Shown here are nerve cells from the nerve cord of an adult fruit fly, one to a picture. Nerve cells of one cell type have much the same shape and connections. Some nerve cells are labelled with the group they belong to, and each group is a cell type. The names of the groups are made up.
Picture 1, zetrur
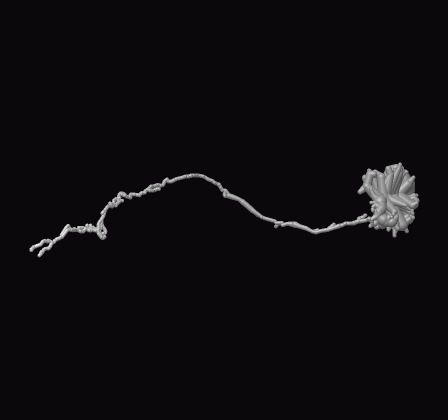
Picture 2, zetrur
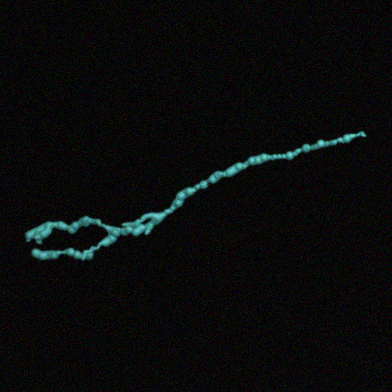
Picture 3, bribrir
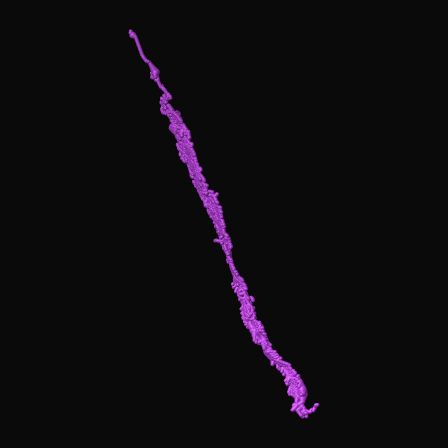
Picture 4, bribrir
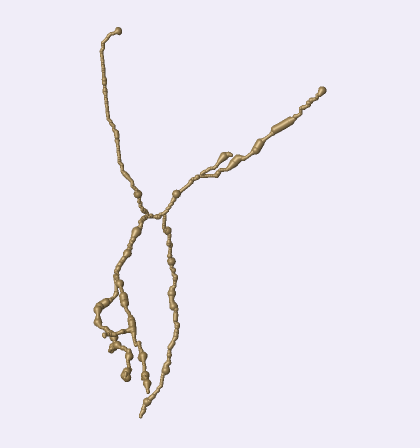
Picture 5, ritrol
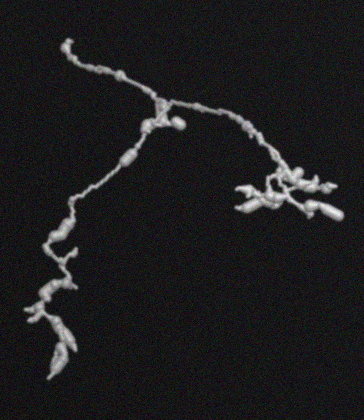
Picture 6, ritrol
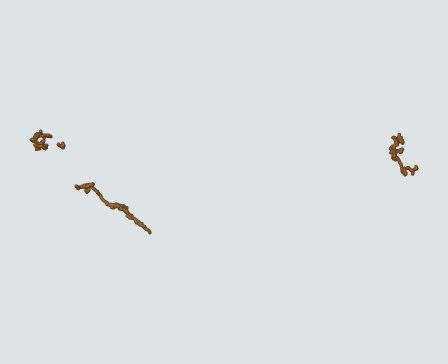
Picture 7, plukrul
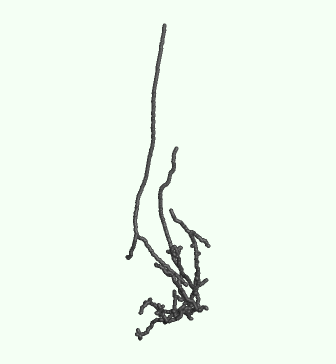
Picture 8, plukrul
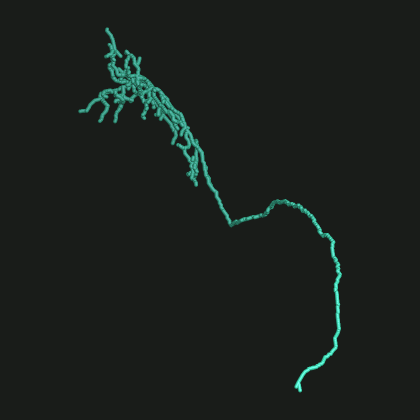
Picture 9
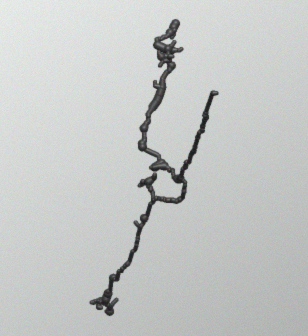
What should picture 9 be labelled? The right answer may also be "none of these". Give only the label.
ritrol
